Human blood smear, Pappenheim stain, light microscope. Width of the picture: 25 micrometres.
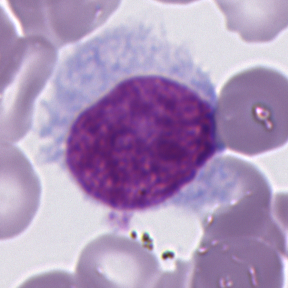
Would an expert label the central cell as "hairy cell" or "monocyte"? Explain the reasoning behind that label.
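It is a hairy cell rather than a monocyte. The cell border is ragged with fine hair-like projections. The cytoplasm is pale greyish blue, widest on the upper left side of the nucleus, and shows no distinct coloured granules.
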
